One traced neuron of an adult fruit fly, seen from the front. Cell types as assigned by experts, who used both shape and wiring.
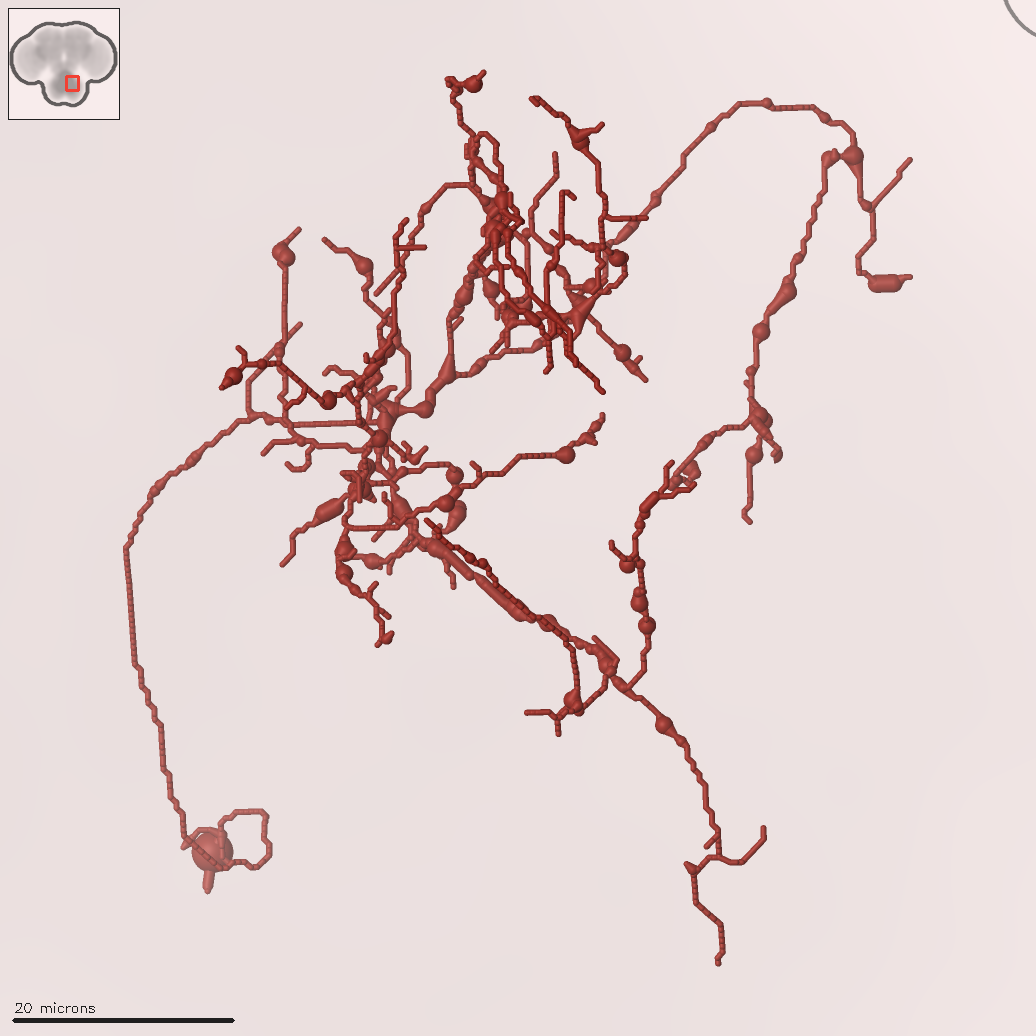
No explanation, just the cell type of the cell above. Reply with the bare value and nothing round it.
IN04B105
